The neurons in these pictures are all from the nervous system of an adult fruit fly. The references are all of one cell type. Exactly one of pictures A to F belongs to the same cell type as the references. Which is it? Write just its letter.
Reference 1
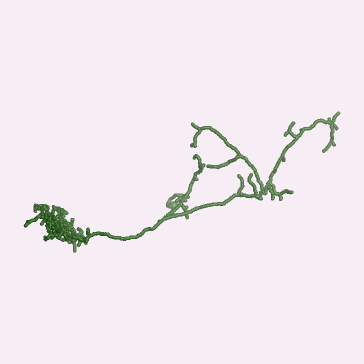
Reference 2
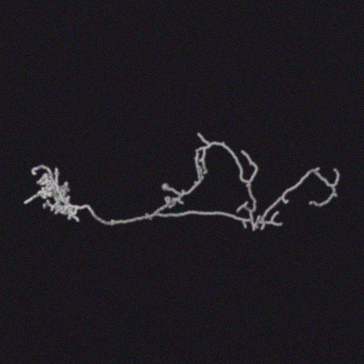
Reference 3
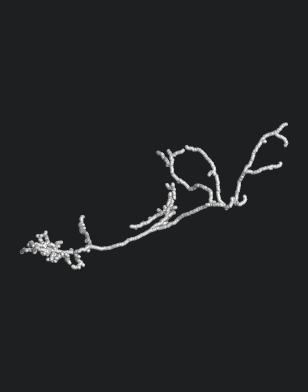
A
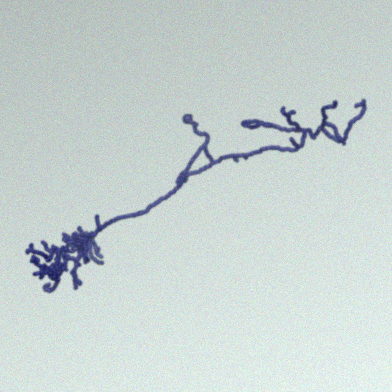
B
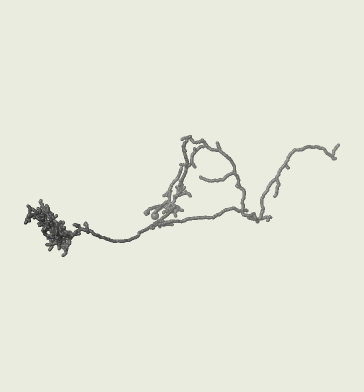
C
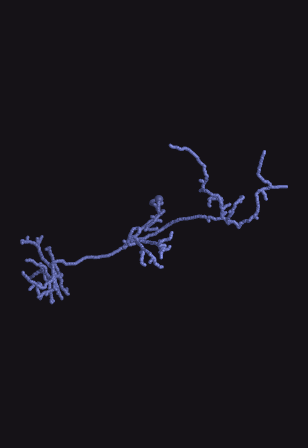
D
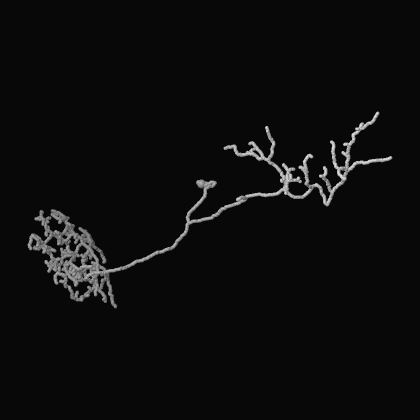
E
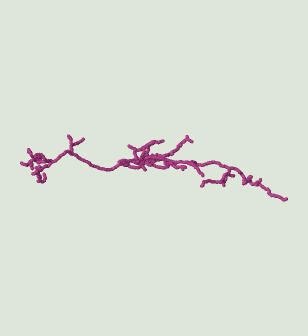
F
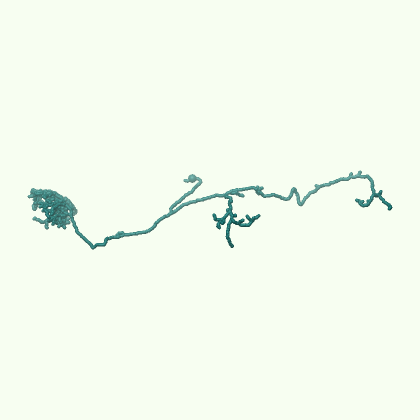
B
